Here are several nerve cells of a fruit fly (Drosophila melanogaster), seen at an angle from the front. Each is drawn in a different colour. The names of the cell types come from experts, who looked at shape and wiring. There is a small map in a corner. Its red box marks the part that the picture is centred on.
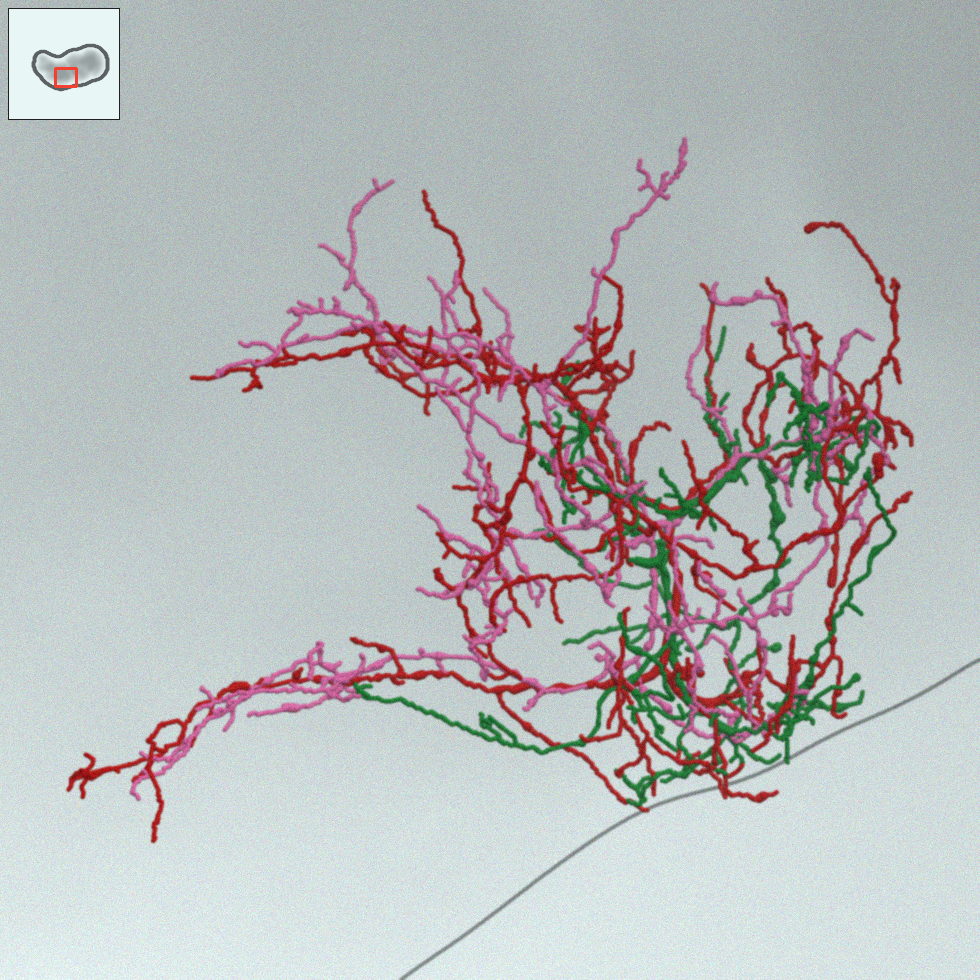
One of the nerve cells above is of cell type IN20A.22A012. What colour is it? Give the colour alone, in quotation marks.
"red"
